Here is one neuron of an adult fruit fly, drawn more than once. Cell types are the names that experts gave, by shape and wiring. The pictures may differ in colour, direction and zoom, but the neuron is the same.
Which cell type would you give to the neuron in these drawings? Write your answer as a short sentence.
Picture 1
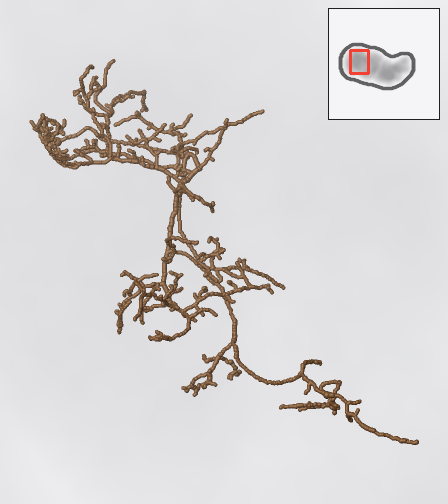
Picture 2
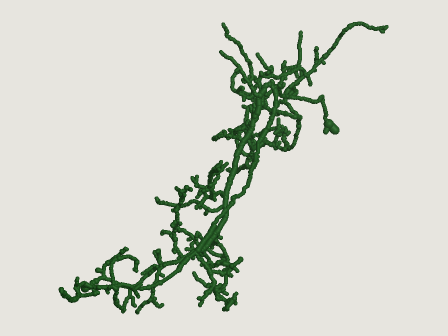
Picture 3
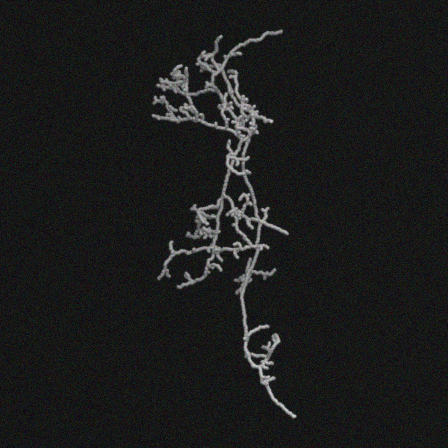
The cell type is LAL028.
